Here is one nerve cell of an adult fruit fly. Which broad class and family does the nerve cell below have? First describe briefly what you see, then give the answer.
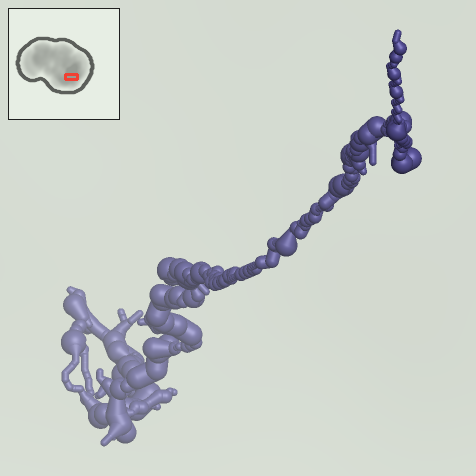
The drawing shows no cell body. As drawn here it is about as wide as it is tall. Its broad class is sensory neuron entering the nerve cord. Its family is called class mechanosensory proprioceptive.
